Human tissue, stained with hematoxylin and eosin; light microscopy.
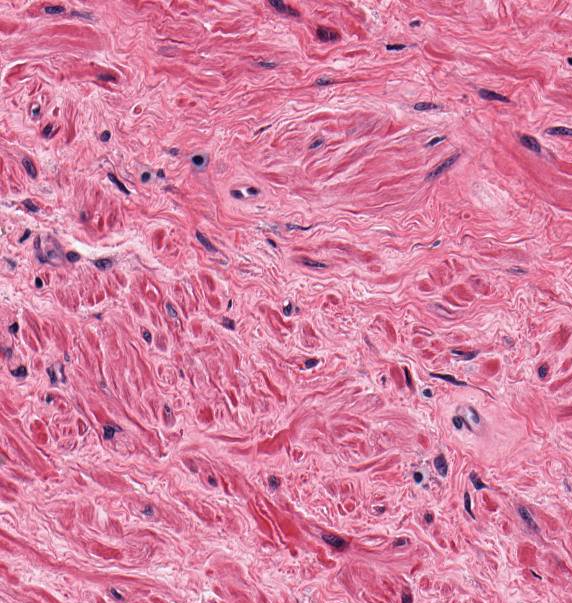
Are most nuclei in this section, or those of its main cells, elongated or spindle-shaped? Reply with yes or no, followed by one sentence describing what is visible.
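Yes. The nuclei of the spindle cells are elongated and dark-staining.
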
